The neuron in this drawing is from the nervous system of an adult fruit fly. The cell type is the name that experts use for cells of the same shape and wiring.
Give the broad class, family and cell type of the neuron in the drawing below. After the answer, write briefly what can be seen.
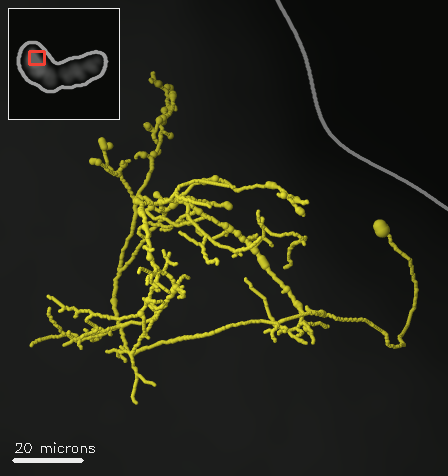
Its broad class is central-brain intrinsic neuron. Its family is hemilineage DM3_dorso_medial. Its cell type is SMP517. Its cell body lies on the right of the picture. From left to right in the picture it spans about 120 microns. Dozens of branch ends can be seen.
